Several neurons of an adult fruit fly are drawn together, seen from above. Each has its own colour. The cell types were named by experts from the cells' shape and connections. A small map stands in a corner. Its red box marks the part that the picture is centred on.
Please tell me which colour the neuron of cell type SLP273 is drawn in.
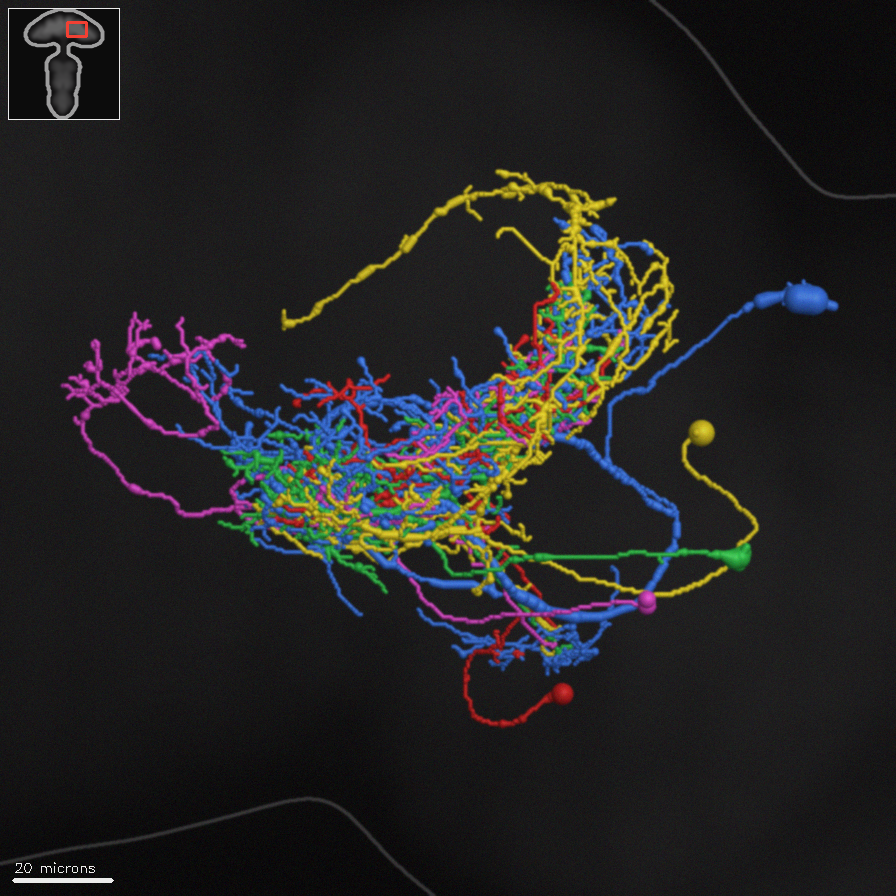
magenta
